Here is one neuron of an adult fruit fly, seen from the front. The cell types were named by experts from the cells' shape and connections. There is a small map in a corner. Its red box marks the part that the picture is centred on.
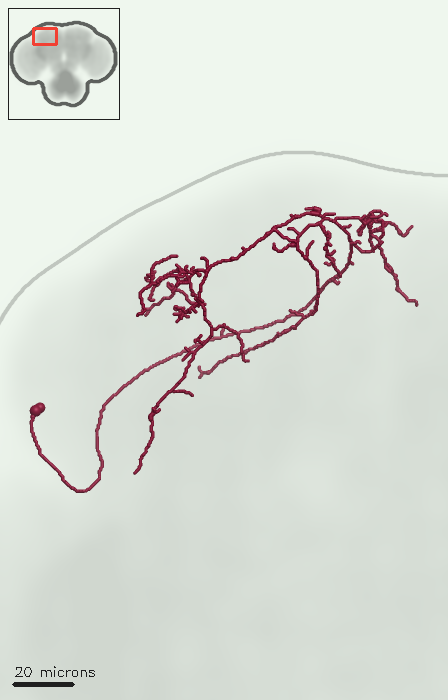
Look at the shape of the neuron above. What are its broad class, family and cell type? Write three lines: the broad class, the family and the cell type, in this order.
central-brain intrinsic neuron
hemilineage SIPa1_ventral
SLP103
